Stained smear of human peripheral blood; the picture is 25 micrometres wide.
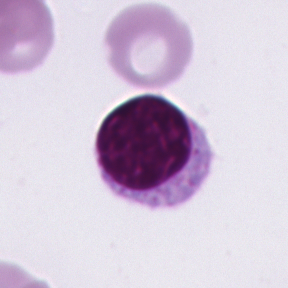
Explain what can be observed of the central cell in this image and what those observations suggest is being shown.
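About 10 micrometres across, the cell holds a round nucleus of about 8 micrometres that fills about 70% of its area. The nucleus lies toward the upper left, and along its upper left border it reaches the cell edge with no cytoplasm visible. Its chromatin is dense and dark purple, broken only by thin lighter streaks. The cytoplasm, pale lilac and far lighter than the nucleus, forms a crescent mainly along the lower right side. It is a large granular lymphocyte.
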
